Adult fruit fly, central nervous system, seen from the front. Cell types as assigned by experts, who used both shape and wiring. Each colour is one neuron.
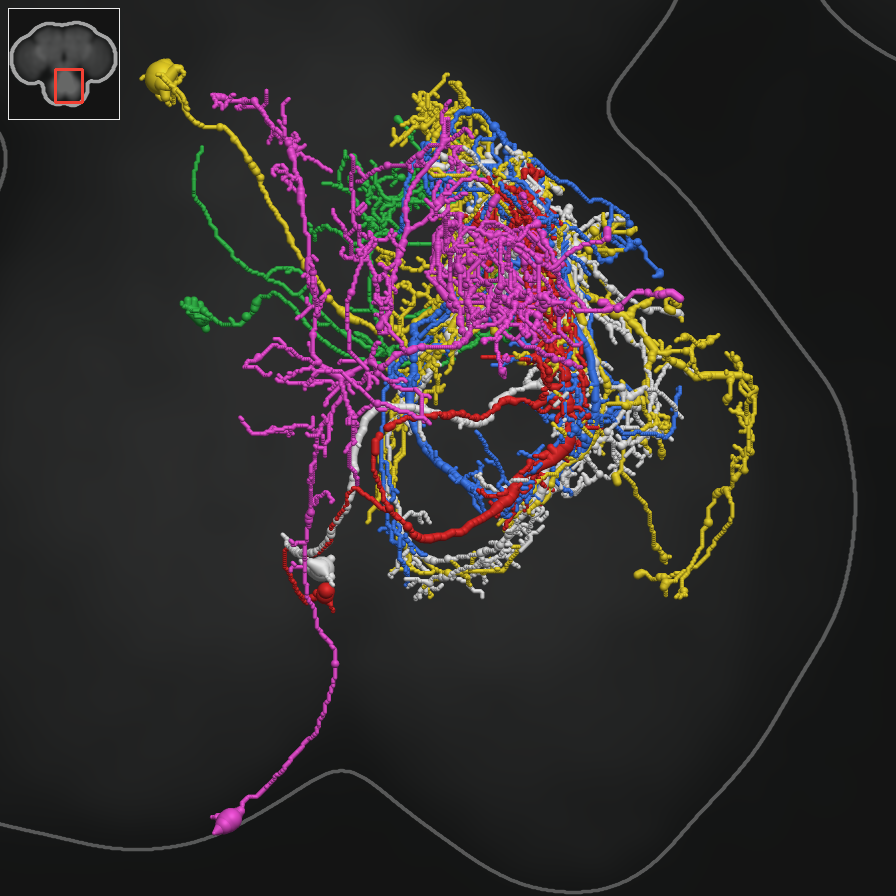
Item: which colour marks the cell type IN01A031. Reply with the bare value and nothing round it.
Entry: blue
